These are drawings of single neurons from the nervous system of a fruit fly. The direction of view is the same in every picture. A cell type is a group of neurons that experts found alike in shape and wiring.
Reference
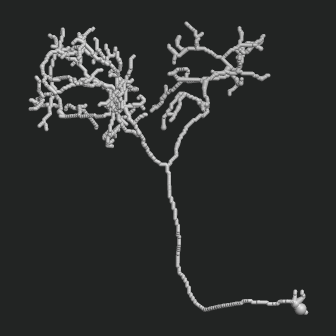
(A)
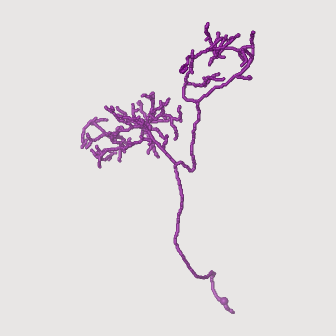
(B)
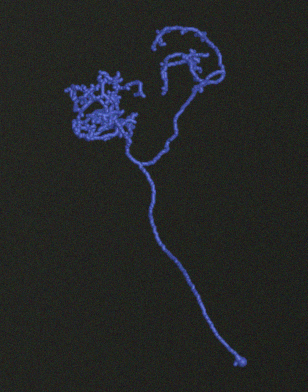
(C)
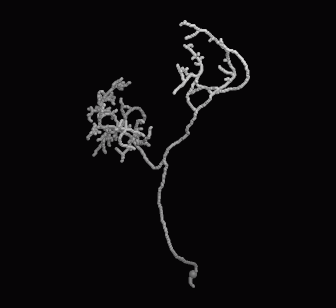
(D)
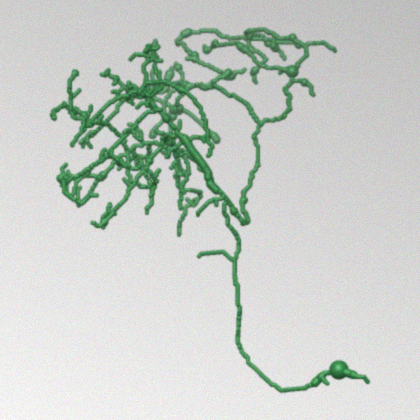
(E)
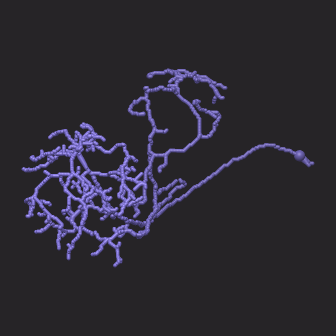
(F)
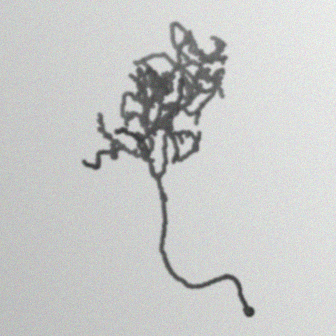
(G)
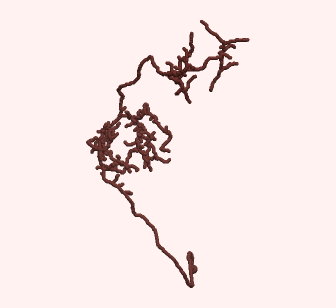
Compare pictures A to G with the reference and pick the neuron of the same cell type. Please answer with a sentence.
Picture C shows a neuron of the same cell type.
